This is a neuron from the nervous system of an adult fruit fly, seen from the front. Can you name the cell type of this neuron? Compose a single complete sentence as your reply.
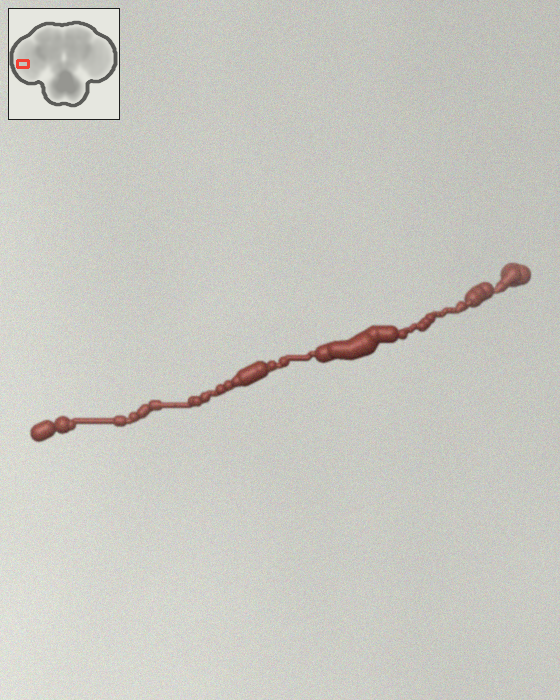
This neuron represents the cell type R7p.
